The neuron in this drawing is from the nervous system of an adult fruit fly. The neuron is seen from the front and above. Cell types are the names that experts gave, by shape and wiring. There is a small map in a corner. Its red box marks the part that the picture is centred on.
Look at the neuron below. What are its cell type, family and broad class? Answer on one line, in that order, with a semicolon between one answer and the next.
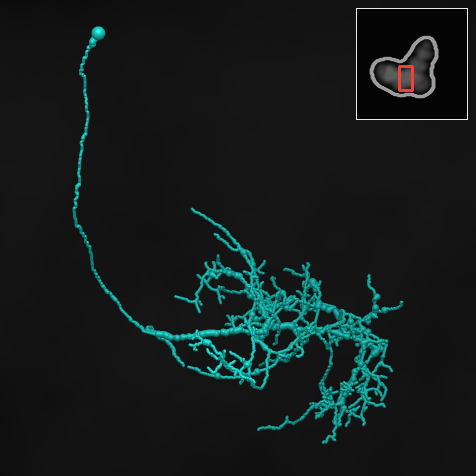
PS118; hemilineage DM1_antero_ventral; central-brain intrinsic neuron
